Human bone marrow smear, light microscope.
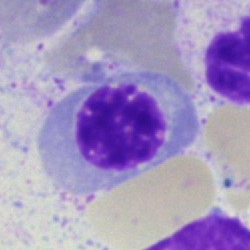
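Erythroblast in a stained human bone marrow smear, the cell in the middle. Looking at the nucleus, the chromatin is coarsely clumped, and I can find no nucleoli in it. Around it, the cytoplasm makes a moderately wide rim. Following the surface of the cell round, I see no projections.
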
